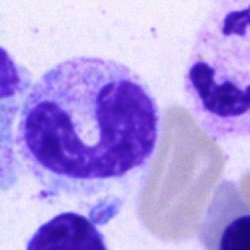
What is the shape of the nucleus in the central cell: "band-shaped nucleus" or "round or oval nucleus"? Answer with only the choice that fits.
Band-shaped nucleus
